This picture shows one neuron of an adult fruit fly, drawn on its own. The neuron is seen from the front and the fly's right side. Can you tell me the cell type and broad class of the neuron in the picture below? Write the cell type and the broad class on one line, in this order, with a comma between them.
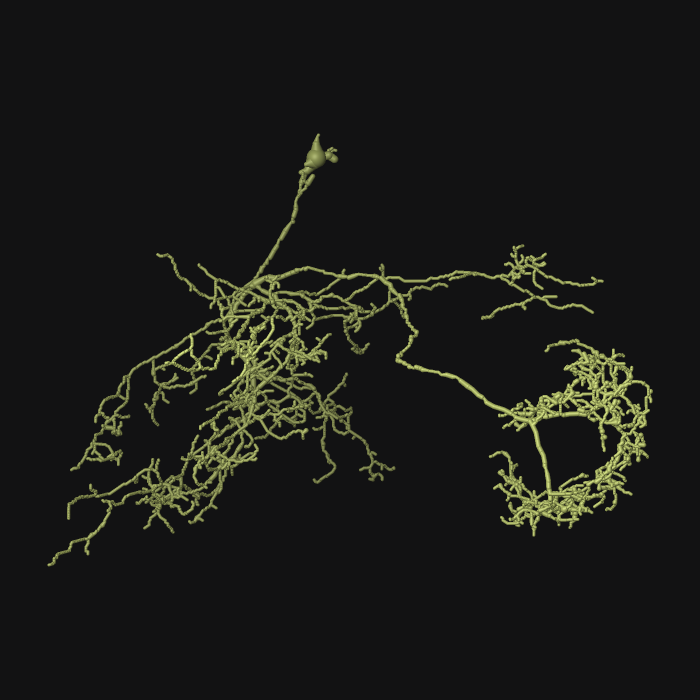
CRE075, central-brain intrinsic neuron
